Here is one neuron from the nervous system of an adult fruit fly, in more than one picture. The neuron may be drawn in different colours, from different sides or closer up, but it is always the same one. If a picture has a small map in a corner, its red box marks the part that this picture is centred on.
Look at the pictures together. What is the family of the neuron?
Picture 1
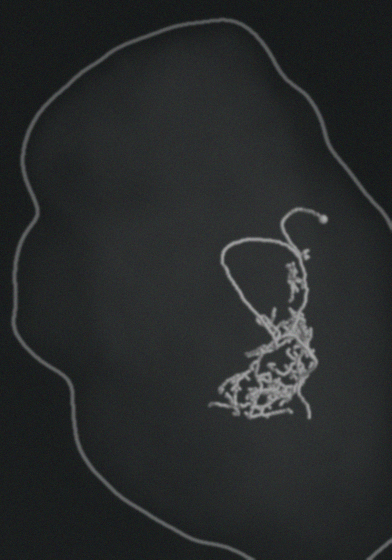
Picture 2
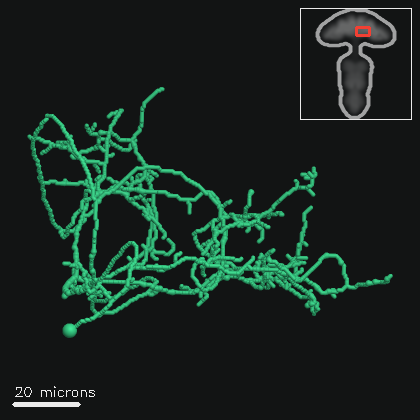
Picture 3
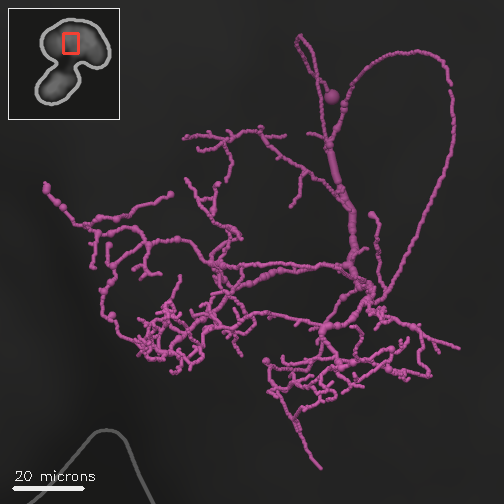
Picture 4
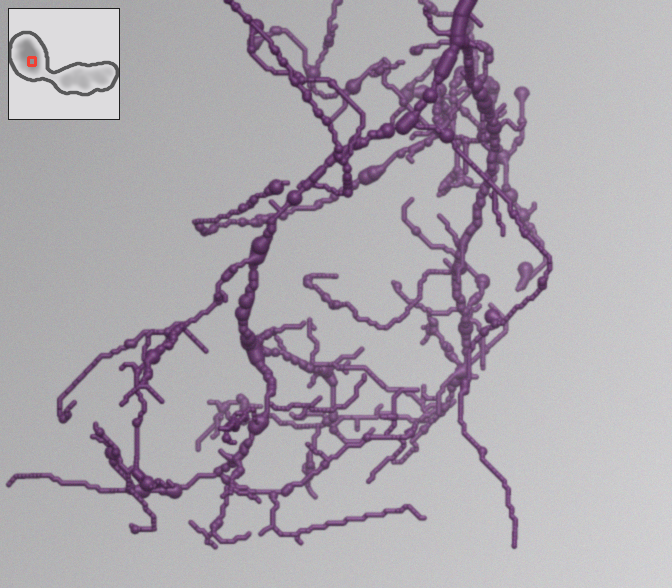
hemilineage PSp2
